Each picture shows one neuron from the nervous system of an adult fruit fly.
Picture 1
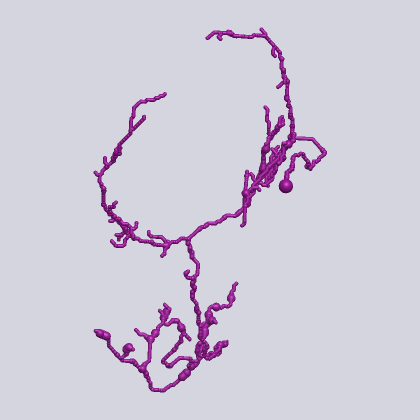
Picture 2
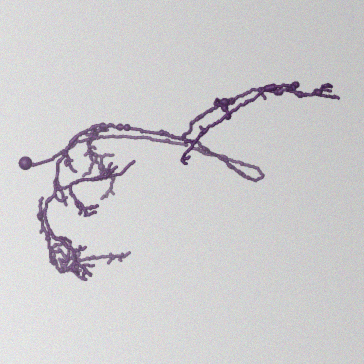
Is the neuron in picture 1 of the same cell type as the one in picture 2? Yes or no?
no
